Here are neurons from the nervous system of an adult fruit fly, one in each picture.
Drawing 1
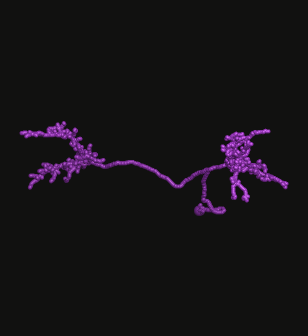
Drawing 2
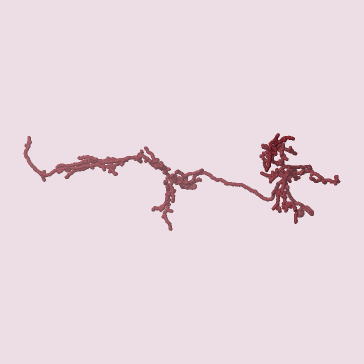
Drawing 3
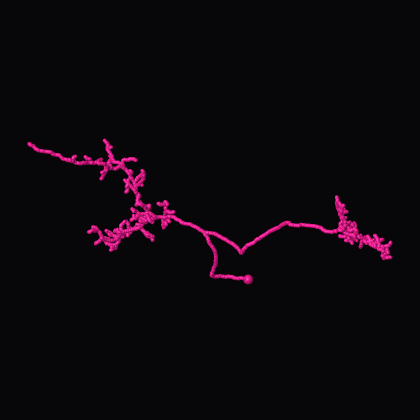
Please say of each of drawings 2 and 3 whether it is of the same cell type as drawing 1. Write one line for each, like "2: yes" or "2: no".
2: no
3: yes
